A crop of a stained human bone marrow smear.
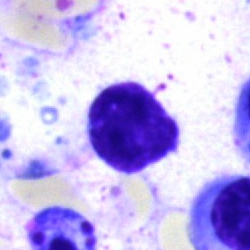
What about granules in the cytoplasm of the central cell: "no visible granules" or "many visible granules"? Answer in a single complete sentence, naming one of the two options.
Its cytoplasm is free of any visible granules.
